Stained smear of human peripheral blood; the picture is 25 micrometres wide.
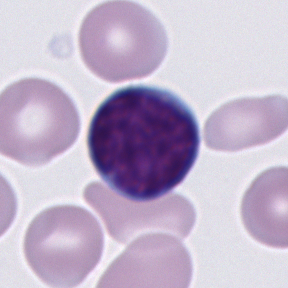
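Typical lymphocyte, the nucleated cell at the centre of a stained smear of human peripheral blood. The chromatin is dense and coarsely clumped. Cytoplasm forms only a very thin rim around the nucleus and shows no visible granules. The cell surface bears no projections.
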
